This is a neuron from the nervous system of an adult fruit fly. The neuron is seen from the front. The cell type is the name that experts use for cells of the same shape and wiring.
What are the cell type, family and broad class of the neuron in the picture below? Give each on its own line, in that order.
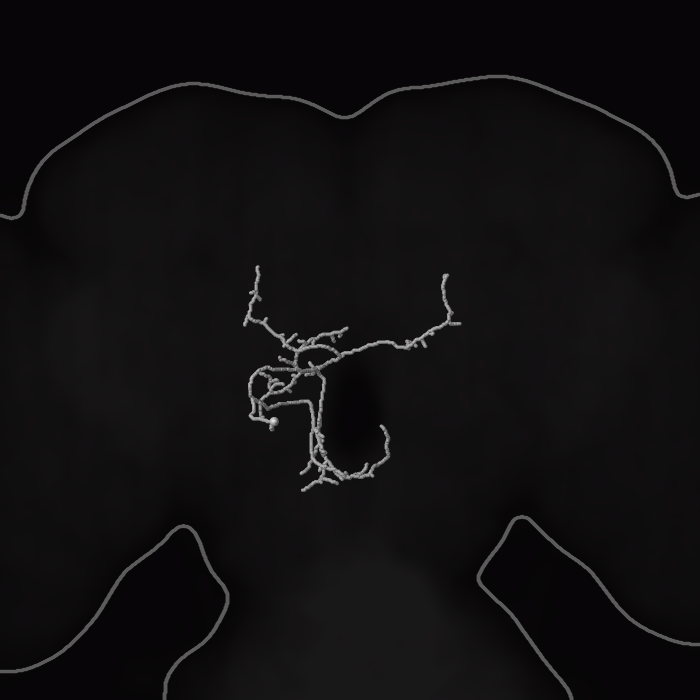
PS097
hemilineage PSa1
central-brain intrinsic neuron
